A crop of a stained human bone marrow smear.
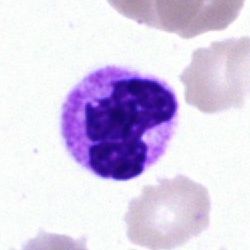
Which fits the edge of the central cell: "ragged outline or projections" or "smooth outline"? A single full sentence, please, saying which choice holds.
The cell has an even edge, with no ragged parts or projections.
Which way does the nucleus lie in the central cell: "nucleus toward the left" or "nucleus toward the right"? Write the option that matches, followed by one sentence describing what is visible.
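Nucleus toward the right. The widest rim of cytoplasm lies on the left side of the cell.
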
